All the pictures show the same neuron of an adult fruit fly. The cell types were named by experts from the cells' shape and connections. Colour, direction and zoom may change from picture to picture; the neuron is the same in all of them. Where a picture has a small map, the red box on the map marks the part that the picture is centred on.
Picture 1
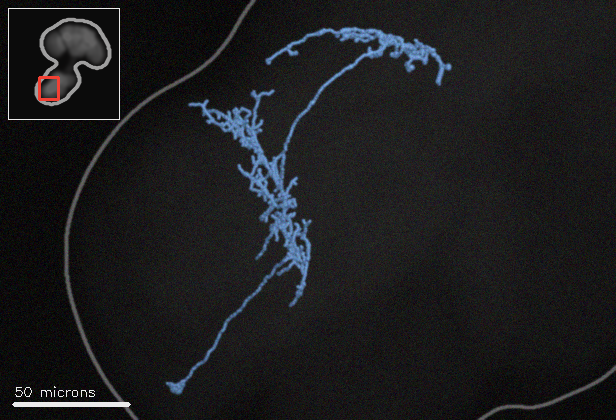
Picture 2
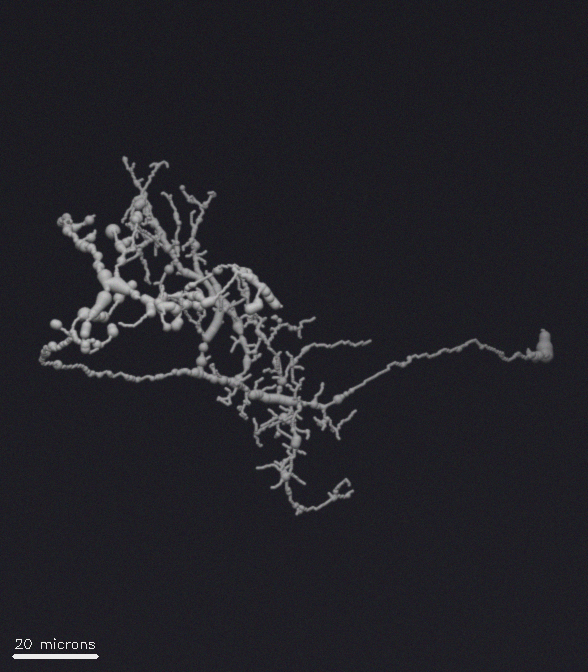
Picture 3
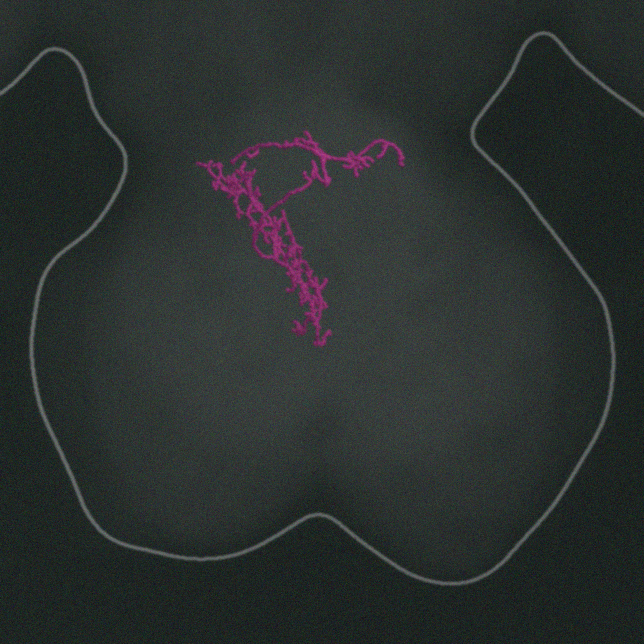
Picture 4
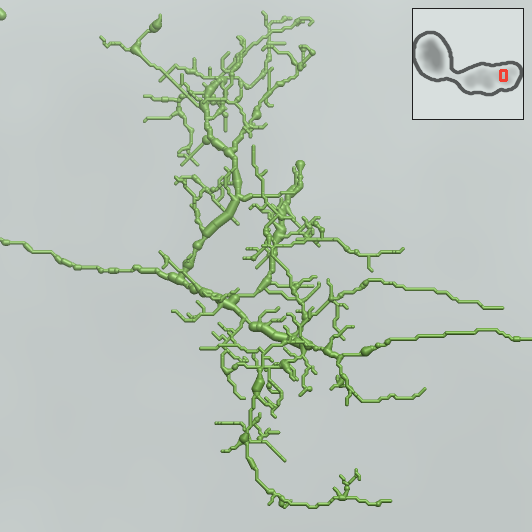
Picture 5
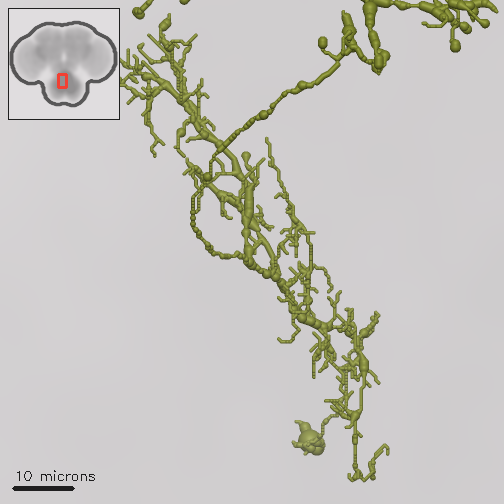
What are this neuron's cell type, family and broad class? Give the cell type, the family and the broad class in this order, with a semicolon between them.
IN06A043; hemilineage 06A; nerve-cord intrinsic neuron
